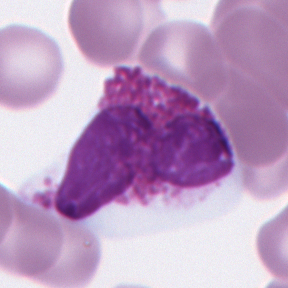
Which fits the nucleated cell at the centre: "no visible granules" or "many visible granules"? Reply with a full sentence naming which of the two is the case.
Many visible granules are held in the cell's cytoplasm.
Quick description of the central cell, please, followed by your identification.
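See how the nucleus splits into two large lobes, left and right, with the left one tapering toward the lower left? The chromatin's dense and dark purple, and there aren't any nucleoli. That's an eosinophil.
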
